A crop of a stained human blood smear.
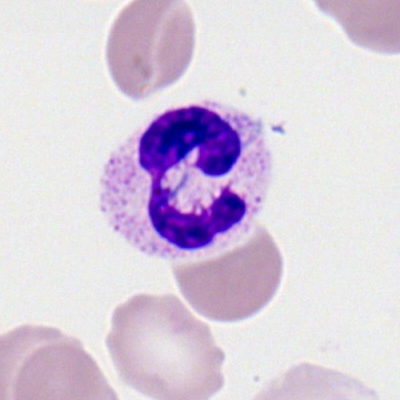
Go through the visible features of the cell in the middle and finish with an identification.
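A roughly round outline encloses a nucleus formed as one unbroken curved band, shaped like the letter C. The open side of that curve faces to the right. Its chromatin is dark purple and coarsely clumped. The cell is a segmented neutrophil.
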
